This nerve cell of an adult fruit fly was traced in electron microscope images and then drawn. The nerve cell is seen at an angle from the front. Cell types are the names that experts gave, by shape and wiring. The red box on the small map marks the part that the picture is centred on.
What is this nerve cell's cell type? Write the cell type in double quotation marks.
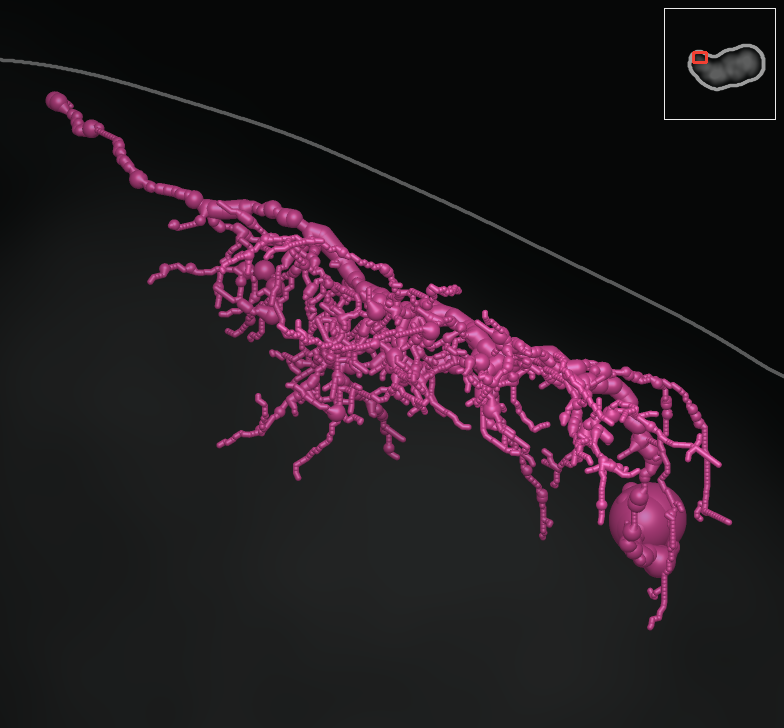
"MNad09"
